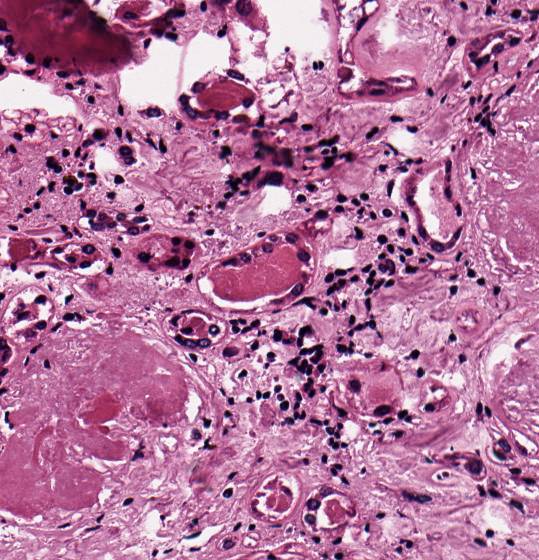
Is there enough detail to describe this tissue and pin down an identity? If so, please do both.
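First, the tubules: small, widely separated profiles scattered through abundant pale pink stroma, most lined by flattened to low cuboidal epithelial cells with small dark nuclei. Next, the stroma itself is fibrillar and sparsely cellular. Then, clusters of small round dark-nucleated lymphocytes lie between the tubules, densest in the middle of the field. This is renal cortex.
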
